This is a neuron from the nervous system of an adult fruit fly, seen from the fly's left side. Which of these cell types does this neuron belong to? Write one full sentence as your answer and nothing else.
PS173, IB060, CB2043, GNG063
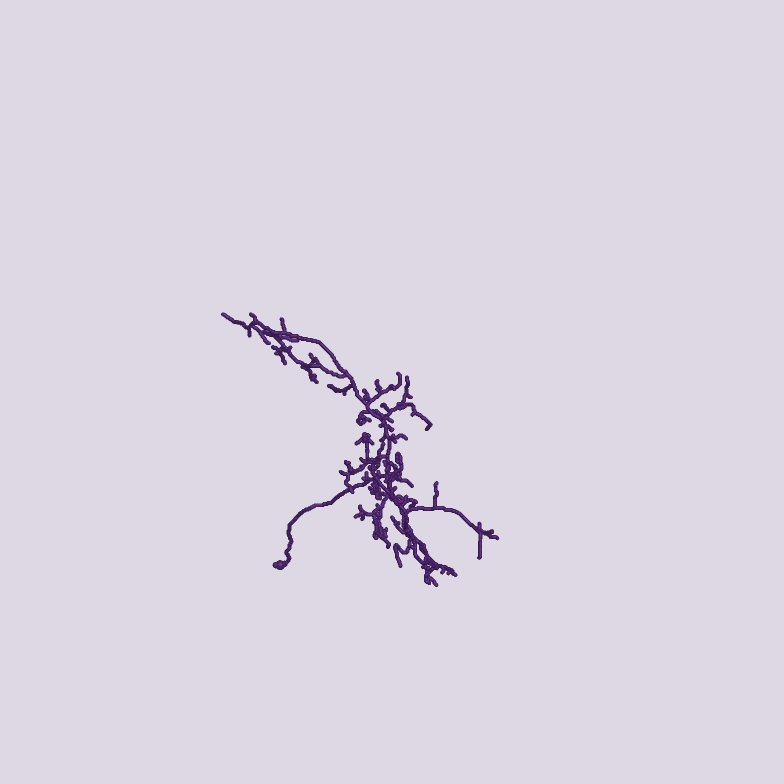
The cell type name CB2043 applies to this neuron.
